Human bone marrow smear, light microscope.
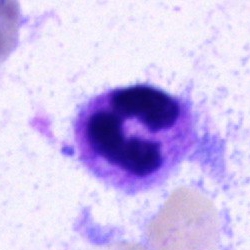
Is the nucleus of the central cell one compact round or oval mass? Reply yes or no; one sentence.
No, in this cell the nucleus is drawn out into a horseshoe, C, U or S shape without lobes.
